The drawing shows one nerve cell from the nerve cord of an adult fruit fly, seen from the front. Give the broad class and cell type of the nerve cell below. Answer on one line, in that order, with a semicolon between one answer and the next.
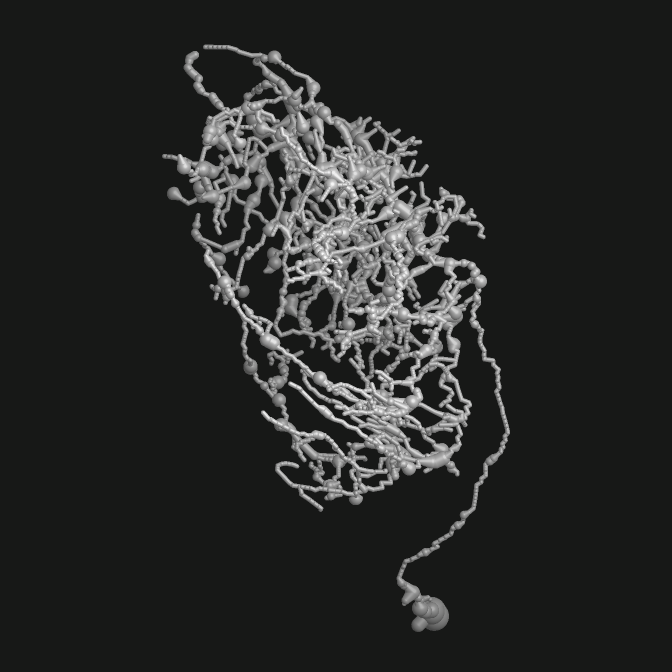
nerve-cord intrinsic neuron; INXXX287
